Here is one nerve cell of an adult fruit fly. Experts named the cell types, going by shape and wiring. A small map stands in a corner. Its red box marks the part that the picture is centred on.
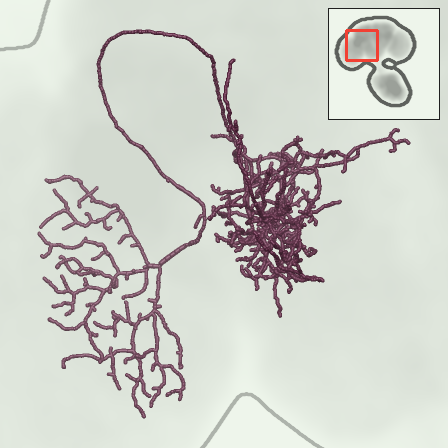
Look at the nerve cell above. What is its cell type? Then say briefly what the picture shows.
It is of cell type LPT53. Its broad class is visual centrifugal neuron. Dozens of branch ends can be seen. As drawn here it is about as wide as it is tall.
